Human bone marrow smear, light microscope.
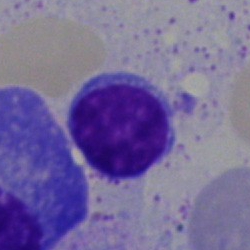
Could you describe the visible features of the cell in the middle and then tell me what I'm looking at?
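Round in shape and smooth-edged, the cell has dark purple, clumped chromatin with small lighter patches. Its cytoplasm forms only a thin deep blue rim around the nucleus and contains no granules. It is a lymphocyte.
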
